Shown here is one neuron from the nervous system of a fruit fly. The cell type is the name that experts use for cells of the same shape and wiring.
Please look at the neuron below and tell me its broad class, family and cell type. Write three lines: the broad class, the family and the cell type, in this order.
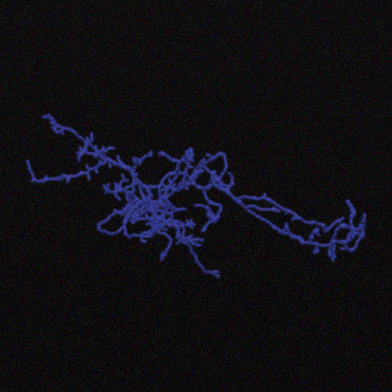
central-brain intrinsic neuron
hemilineage DL1_ventral
CL290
